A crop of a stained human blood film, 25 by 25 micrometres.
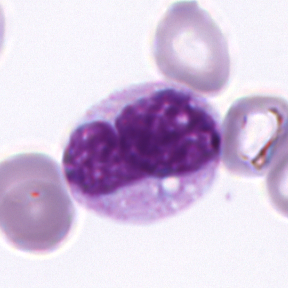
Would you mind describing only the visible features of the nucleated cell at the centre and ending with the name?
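The outline is smooth and oval. The nucleus lies in the upper part, leaving a crescent of cytoplasm beneath. The cytoplasm holds fine, faint pinkish granules and one small clear vacuole just below the nucleus. The cell is a band neutrophil.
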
